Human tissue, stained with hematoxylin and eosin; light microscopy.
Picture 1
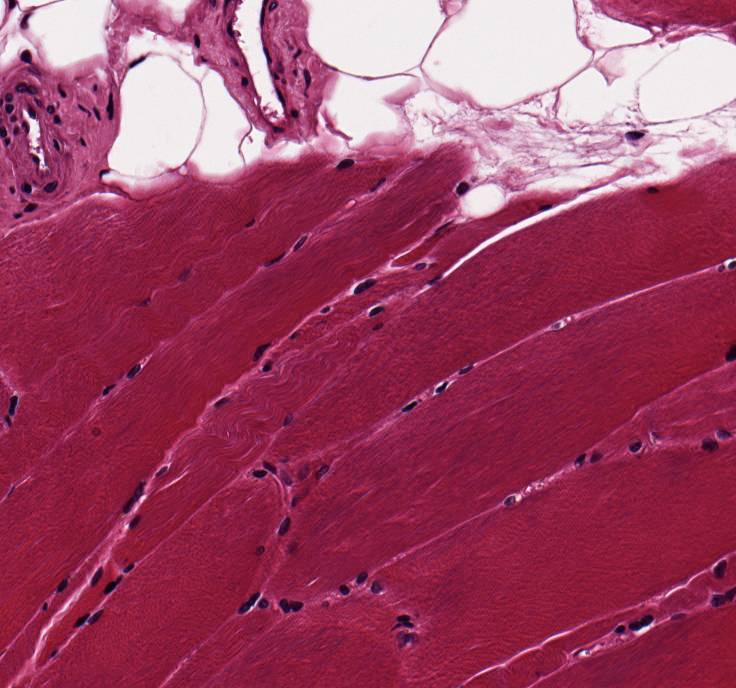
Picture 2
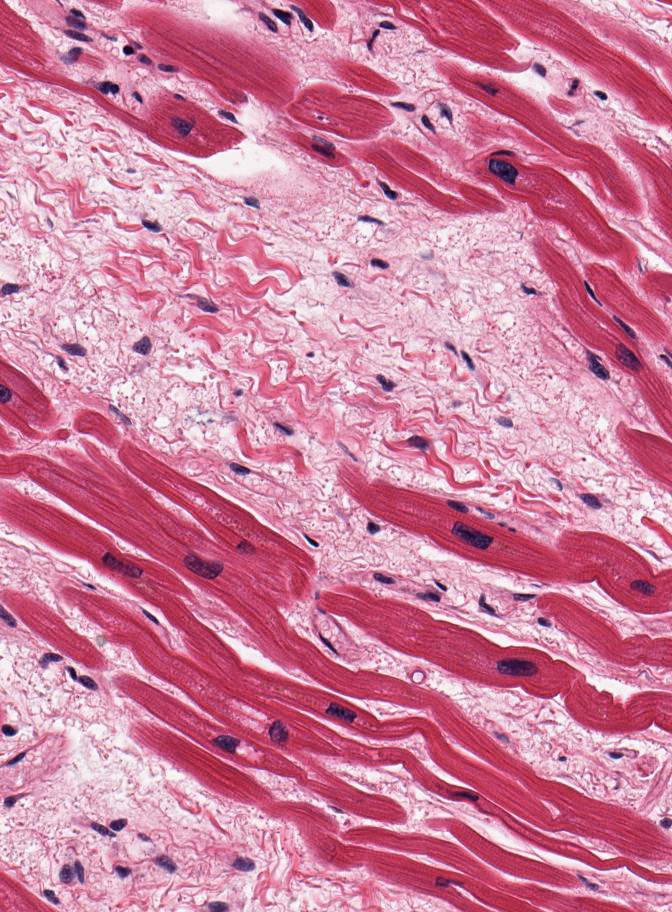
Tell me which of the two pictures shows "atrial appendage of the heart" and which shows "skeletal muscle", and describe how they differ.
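Skeletal muscle: picture 1. Atrial appendage of the heart: picture 2. Fibre direction: picture 1, long parallel fibres filling most of the field, lower left to upper right; picture 2, upper left to lower right. Picture 2 fibres branch and join neighbouring fibres; picture 1 fibres are separated only by thin strands of pale connective tissue. Nuclei: picture 1, elongated and dark, at fibre edges, not centres; picture 2, small, dark, oval to spindle-shaped, sparse in loose central tissue. Picture 1 cytoplasm deeply eosinophilic, red-pink. Picture 2: no fat cells in field.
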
